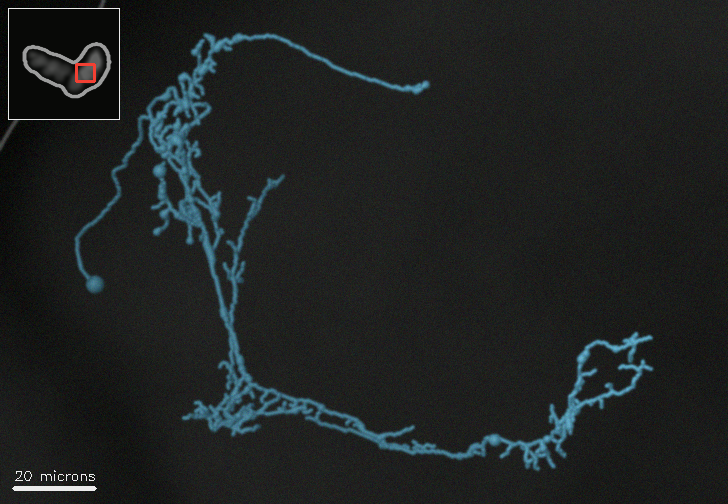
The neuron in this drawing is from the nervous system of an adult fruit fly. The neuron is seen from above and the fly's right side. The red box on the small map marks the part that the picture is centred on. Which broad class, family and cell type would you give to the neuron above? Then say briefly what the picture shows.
It is a central-brain intrinsic neuron. Its family is hemilineage DM4_ventral. The cell type is CB0380. The cell body is on the left of the picture. From left to right in the picture it spans about 140 microns. The picture shows dozens of branch ends.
